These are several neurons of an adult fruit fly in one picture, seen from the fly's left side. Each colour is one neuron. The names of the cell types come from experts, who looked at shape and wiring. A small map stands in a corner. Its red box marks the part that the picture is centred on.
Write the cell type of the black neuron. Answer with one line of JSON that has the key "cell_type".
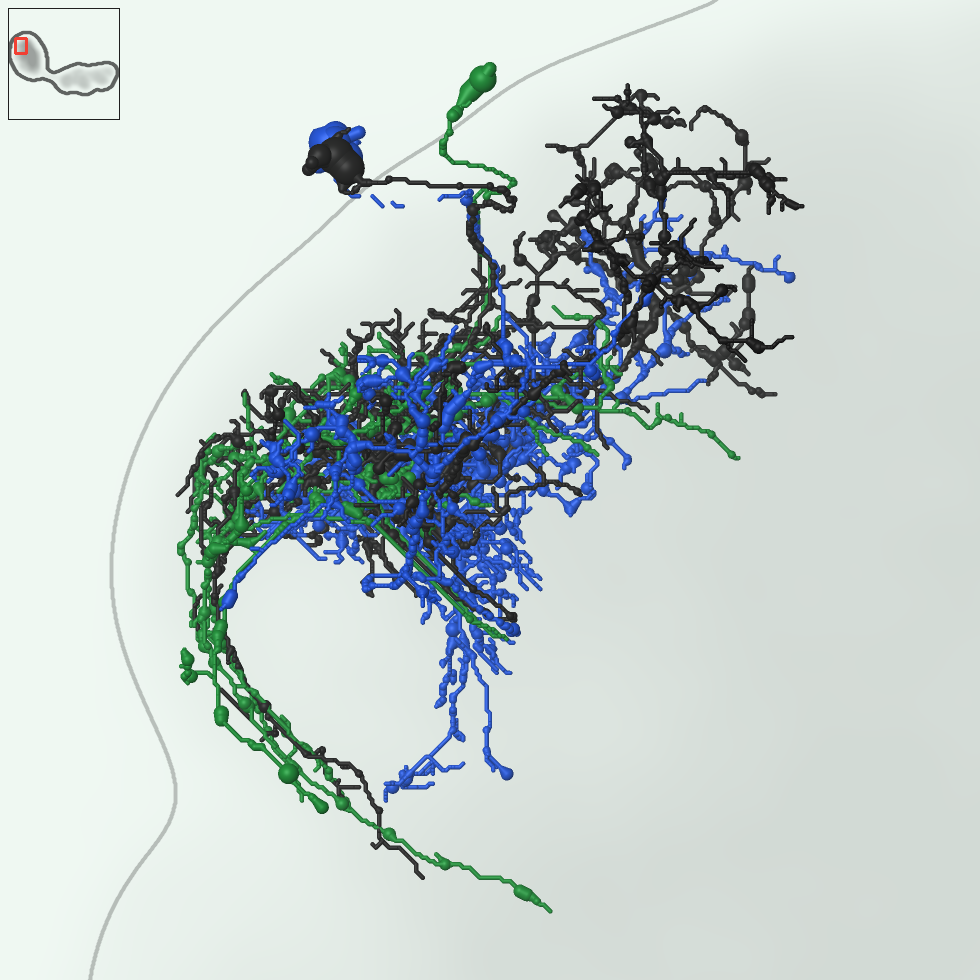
{"cell_type": "SMP116"}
